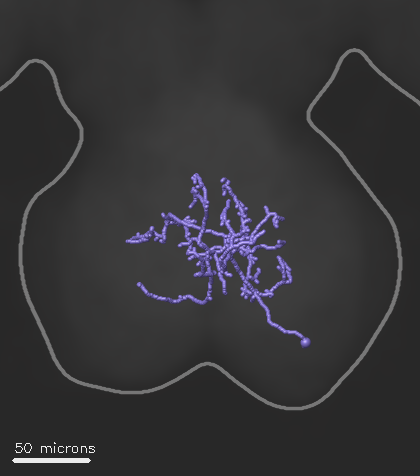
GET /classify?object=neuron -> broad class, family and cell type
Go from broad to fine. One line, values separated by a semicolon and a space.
nerve-cord intrinsic neuron; hemilineage 06B; IN06B072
